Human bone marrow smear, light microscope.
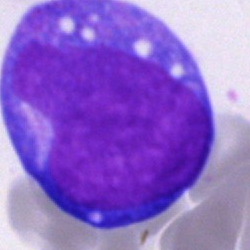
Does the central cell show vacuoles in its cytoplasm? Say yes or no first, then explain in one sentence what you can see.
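Yes. Several small round clear vacuoles lie in the cytoplasm, most of them above the nucleus.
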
